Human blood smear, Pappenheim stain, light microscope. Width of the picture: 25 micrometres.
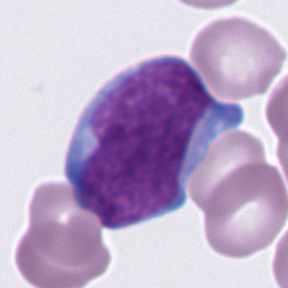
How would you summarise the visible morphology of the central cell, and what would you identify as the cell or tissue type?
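Start with the chromatin: finely granular, evenly spread, no coarse dark clumps. Then the cytoplasm, which is a deeper blue at the outer edge than beside the nucleus. Against the left side of the nucleus sits a pale, nearly unstained patch. At the upper right, the cytoplasm pushes out in one blunt bulge. The cell measures about 17 by 13 micrometres, its nucleus filling about 70% of its area. This is a myeloblast.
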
